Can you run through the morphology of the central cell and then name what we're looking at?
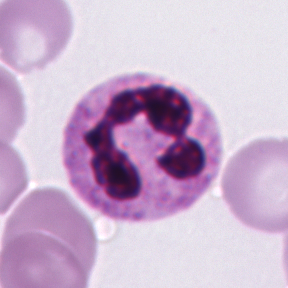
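A round, smooth outline bounds the cell. Its nuclear lobes lie in a curved arc, open towards the bottom of the picture. No nucleoli can be seen. Fine lilac granules fill the cytoplasm, spread evenly throughout. The cell is a segmented neutrophil.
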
